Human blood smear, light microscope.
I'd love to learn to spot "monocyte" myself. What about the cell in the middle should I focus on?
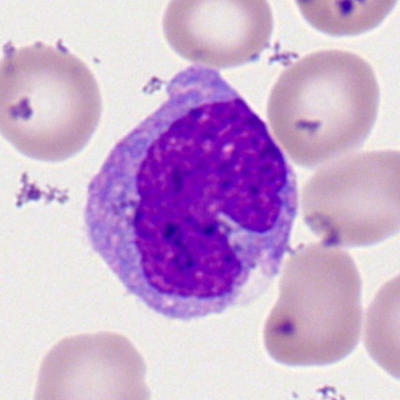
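For this monocyte, the nucleus is the feature that fits: a notch cuts into its right side, giving it a folded, indented shape.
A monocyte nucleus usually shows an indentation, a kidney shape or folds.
The rest is simply what the cell shows: an irregular outline with a small bulge of cytoplasm at the top, a rim of cytoplasm wider on the left of the nucleus than on the right, and small pale spots in the cytoplasm that look like fine vacuoles.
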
